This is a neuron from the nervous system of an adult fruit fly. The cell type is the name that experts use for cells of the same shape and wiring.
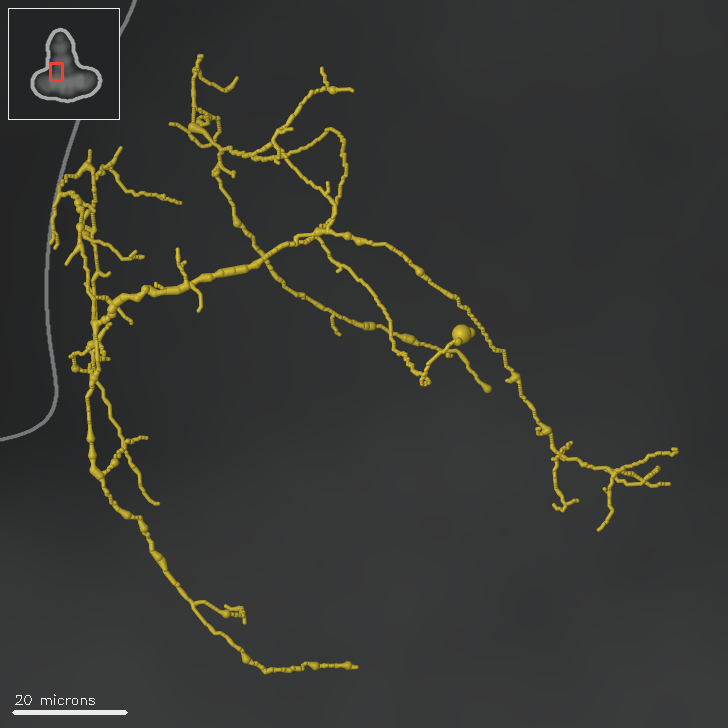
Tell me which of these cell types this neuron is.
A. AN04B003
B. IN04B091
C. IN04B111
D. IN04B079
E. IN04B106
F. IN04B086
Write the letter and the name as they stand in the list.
C. IN04B111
